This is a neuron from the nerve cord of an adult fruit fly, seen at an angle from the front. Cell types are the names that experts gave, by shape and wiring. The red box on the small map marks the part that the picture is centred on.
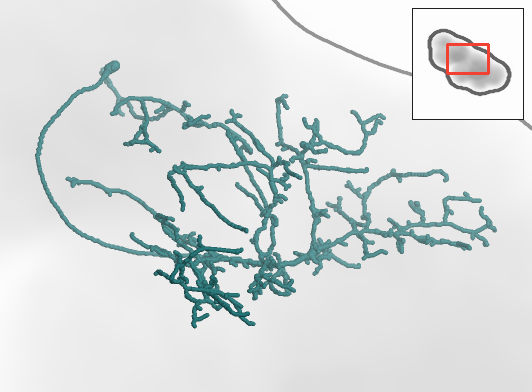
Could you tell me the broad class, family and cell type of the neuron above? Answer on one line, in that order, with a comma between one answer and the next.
nerve-cord intrinsic neuron, hemilineage 11A, IN11A028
